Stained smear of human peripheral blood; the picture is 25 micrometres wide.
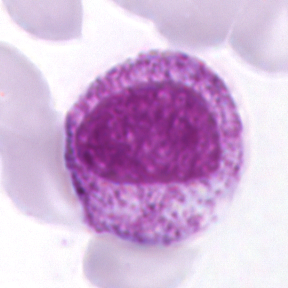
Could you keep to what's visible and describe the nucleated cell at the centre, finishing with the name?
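Taking the features in order, the outline of the cell is round. The nucleus sits in the upper part of the cell, and the broadest band of cytoplasm lies below it. Small purple granules are scattered throughout the cytoplasm. No clear vacuoles show in the cytoplasm. The cell is a myelocyte.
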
